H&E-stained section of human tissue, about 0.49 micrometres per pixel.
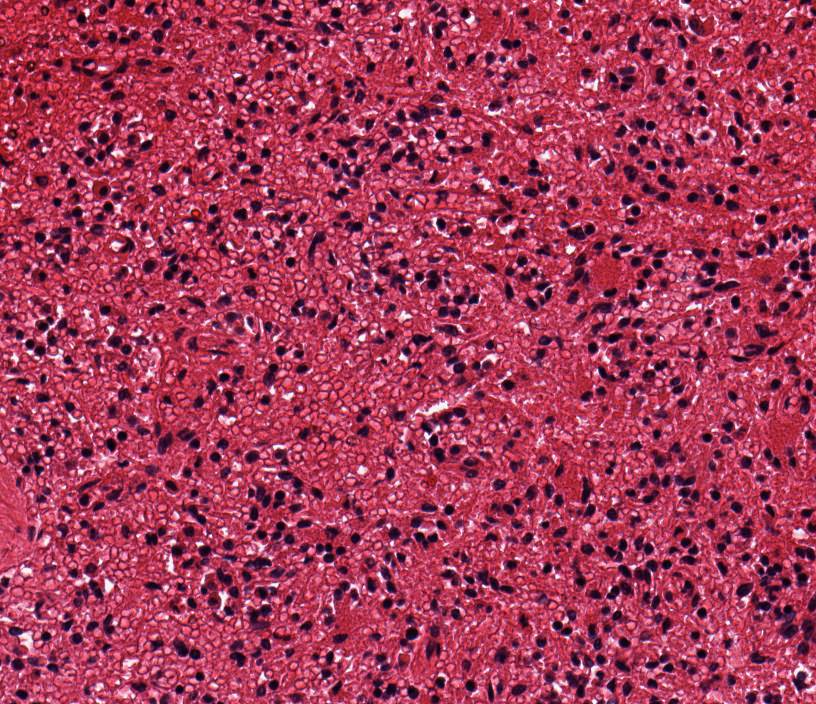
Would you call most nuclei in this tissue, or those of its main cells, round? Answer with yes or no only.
Yes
